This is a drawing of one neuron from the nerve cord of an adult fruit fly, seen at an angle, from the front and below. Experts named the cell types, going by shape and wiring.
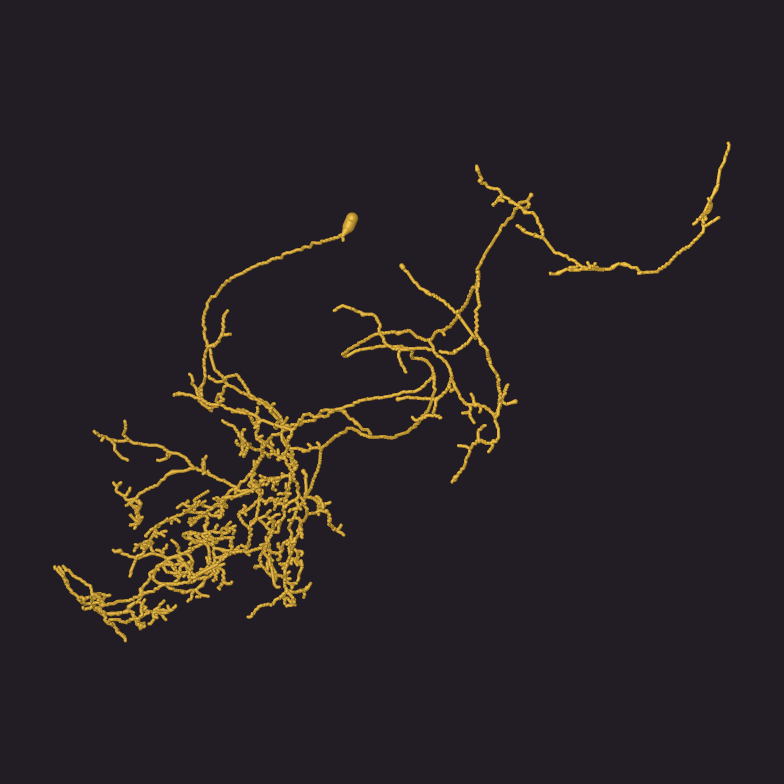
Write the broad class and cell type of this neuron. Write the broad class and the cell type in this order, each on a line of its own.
nerve-cord intrinsic neuron
INXXX219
